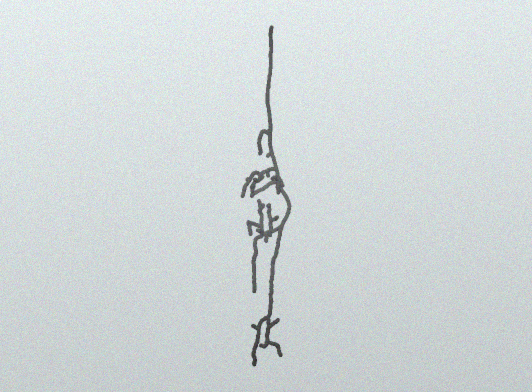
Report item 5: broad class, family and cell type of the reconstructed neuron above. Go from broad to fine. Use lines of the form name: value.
broad class: descending neuron
family: hemilineage MX7
cell type: DNg29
